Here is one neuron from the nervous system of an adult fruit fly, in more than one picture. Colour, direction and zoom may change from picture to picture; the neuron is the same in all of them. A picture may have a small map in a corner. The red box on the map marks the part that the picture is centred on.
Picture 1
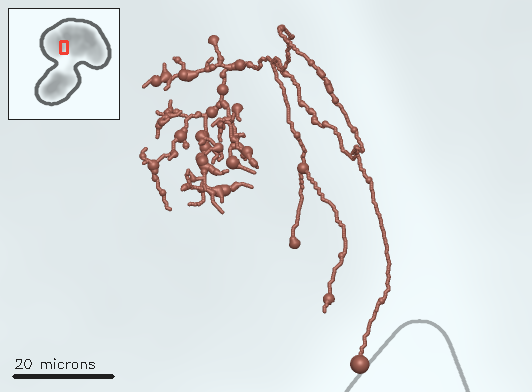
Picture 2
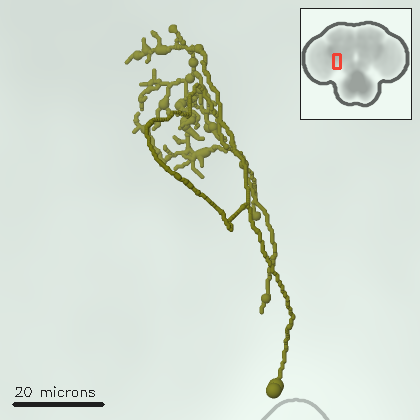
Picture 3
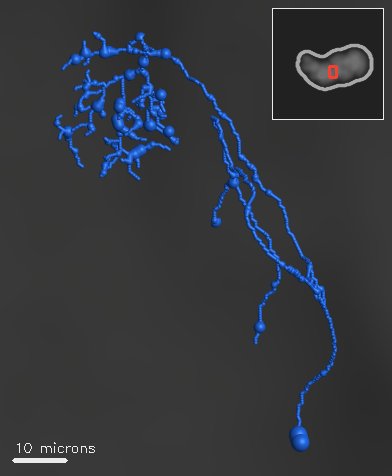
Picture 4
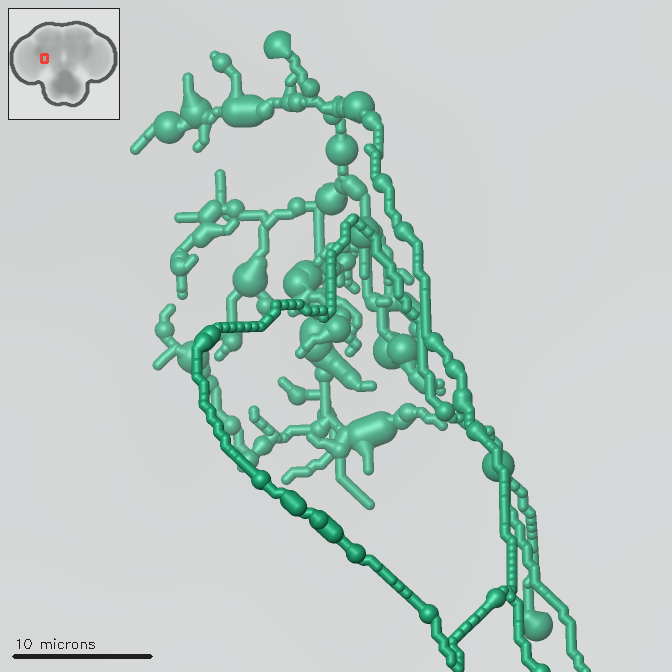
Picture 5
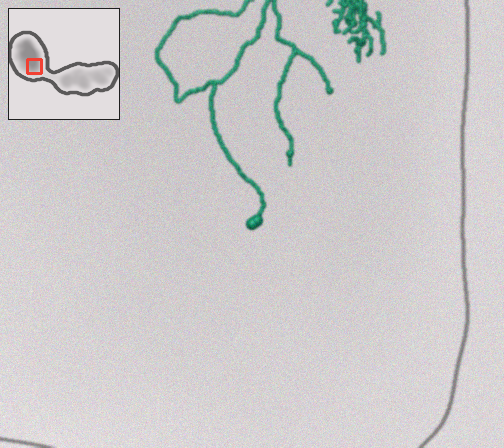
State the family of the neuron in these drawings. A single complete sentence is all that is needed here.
Of family Li is the neuron in these images.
